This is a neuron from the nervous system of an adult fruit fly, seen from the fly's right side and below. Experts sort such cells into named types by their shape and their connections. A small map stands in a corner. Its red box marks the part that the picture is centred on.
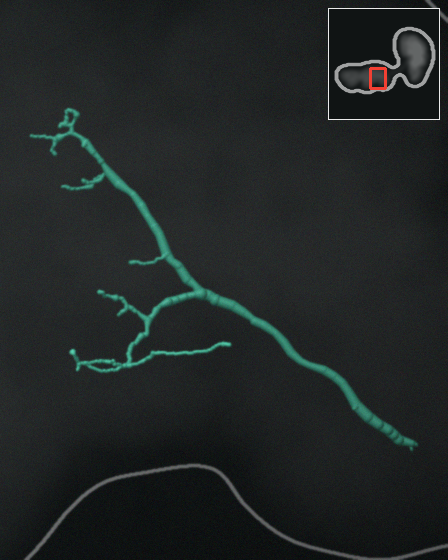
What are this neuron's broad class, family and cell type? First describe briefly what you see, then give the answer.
In this view it is about as wide as it is tall. This is a sensory neuron entering the nerve cord. The name of its family is class mechanosensory proprioceptive. Its cell type is SNpp27.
